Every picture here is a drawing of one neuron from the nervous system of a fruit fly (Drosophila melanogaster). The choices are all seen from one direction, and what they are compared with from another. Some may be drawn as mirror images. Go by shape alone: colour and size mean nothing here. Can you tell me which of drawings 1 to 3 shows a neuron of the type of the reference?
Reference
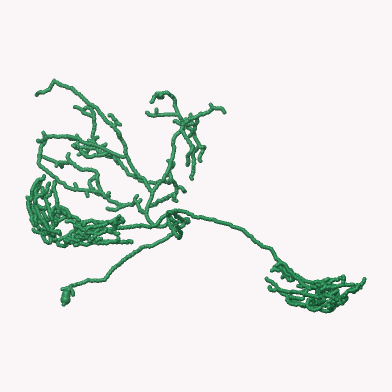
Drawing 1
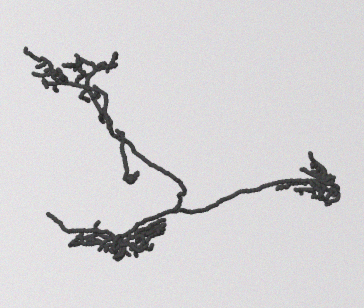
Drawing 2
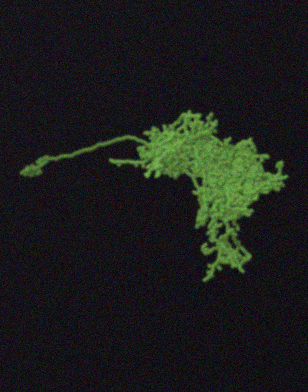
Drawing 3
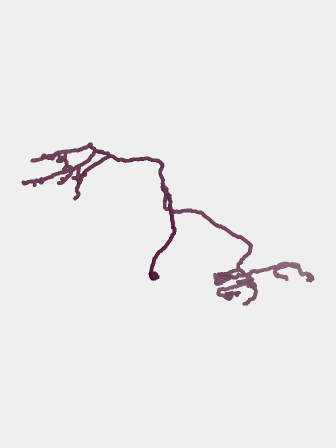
1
